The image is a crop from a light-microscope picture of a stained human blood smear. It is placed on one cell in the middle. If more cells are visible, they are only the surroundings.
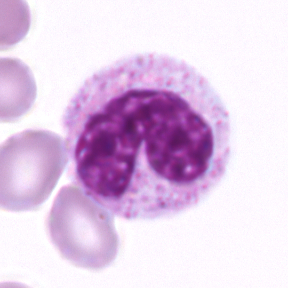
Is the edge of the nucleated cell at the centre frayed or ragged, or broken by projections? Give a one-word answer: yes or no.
No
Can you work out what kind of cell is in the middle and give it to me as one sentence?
The cell in the middle of this crop is a band neutrophil.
